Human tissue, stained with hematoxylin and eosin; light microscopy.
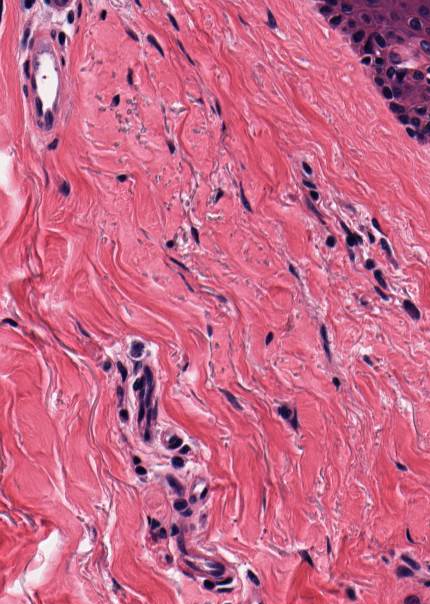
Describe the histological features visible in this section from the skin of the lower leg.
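Densely packed pink collagen bundles fill most of the field. The bundles are wavy and run obliquely from the upper left toward the lower right. Between them lie scattered dark fibroblast nuclei with a spindle shape. In the top right corner sits a small piece of stratified epithelium whose cells stain purple.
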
